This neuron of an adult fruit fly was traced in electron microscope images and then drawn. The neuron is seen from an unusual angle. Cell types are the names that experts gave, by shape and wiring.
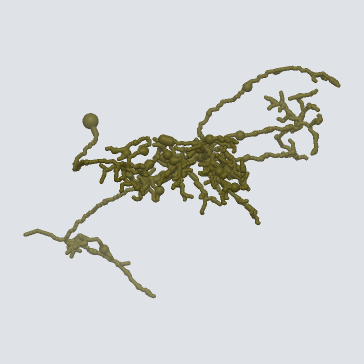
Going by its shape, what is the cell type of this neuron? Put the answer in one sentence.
The cell type is Y11.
